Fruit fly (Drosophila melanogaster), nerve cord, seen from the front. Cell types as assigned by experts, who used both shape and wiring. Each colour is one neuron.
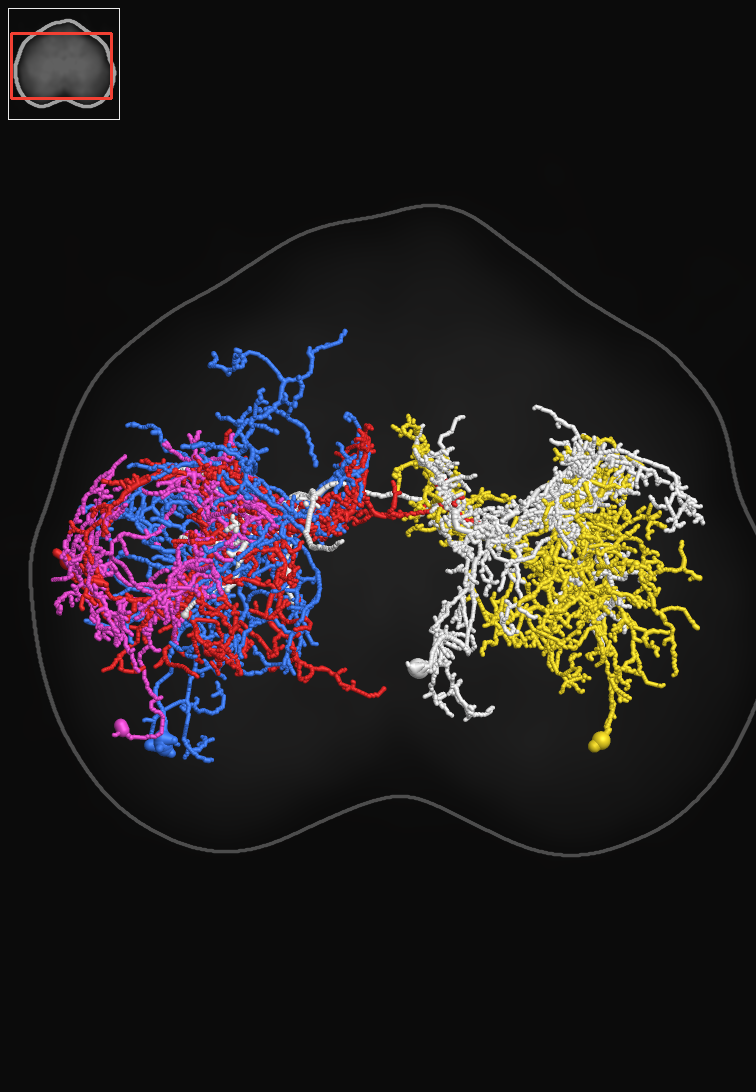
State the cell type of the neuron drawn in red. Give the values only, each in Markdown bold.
**IN03B019**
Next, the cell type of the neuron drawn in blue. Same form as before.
**IN03B016**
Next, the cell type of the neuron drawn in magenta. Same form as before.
**IN04B081**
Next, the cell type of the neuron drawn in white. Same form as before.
**AN07B017**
